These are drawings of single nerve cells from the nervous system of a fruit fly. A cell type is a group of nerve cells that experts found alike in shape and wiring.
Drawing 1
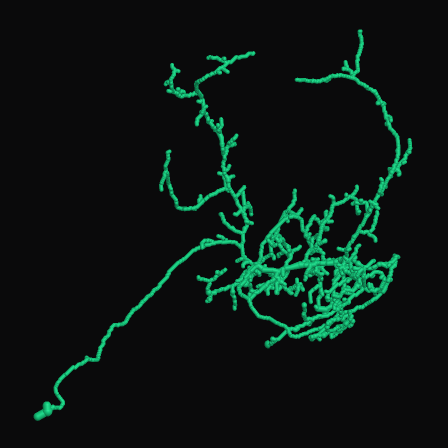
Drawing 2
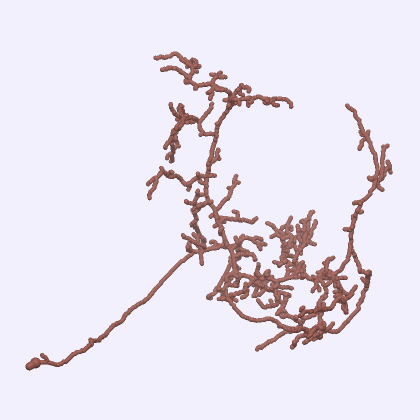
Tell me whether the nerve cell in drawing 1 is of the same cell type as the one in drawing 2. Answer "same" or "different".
same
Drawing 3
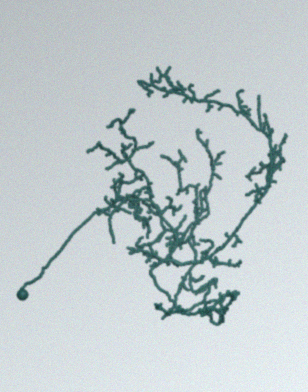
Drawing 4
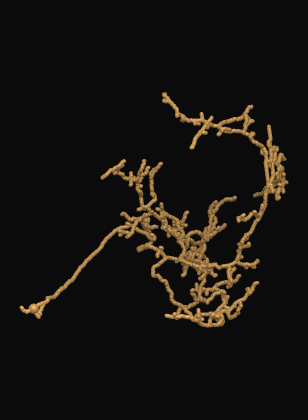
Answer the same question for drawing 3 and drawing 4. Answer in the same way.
same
